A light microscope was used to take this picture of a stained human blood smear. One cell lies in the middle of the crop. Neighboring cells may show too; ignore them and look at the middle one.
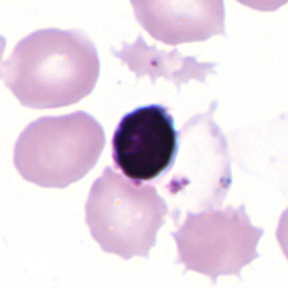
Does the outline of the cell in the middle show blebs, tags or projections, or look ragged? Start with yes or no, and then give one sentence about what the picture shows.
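No. The cell has a smooth, oval outline.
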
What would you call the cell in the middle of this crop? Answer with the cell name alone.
normoblast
